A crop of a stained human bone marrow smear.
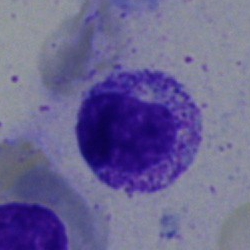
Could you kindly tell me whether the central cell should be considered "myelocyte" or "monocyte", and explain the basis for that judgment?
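The central cell is a myelocyte rather than a monocyte. Its nucleus sits off-centre toward the left side of the cell, and the nuclear chromatin stains deep purple and looks dense. Many purple granules fill the cytoplasm. Just above and to the right of the nucleus lies a pale, less granular area of cytoplasm.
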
